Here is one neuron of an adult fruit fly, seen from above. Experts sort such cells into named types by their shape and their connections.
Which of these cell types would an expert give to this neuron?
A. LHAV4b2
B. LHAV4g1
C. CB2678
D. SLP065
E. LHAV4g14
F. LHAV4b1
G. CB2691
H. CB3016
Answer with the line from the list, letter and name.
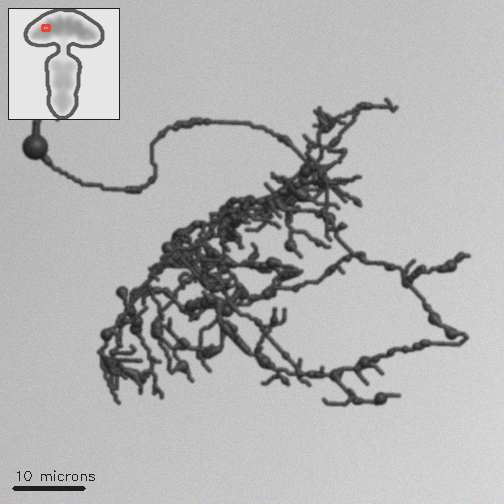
B. LHAV4g1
